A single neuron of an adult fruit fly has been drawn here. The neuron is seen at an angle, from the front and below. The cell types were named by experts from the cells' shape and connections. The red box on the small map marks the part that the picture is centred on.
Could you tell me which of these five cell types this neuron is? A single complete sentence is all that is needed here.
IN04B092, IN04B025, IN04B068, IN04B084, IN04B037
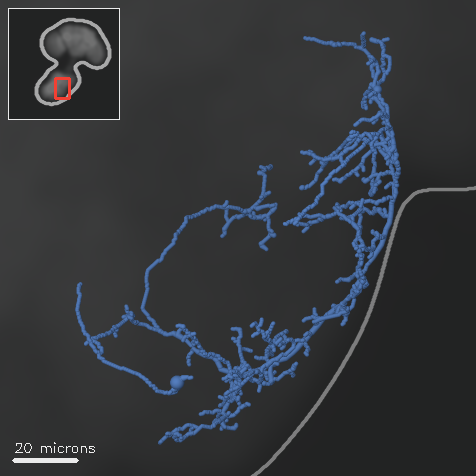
This neuron is a member of the IN04B037 cell type.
